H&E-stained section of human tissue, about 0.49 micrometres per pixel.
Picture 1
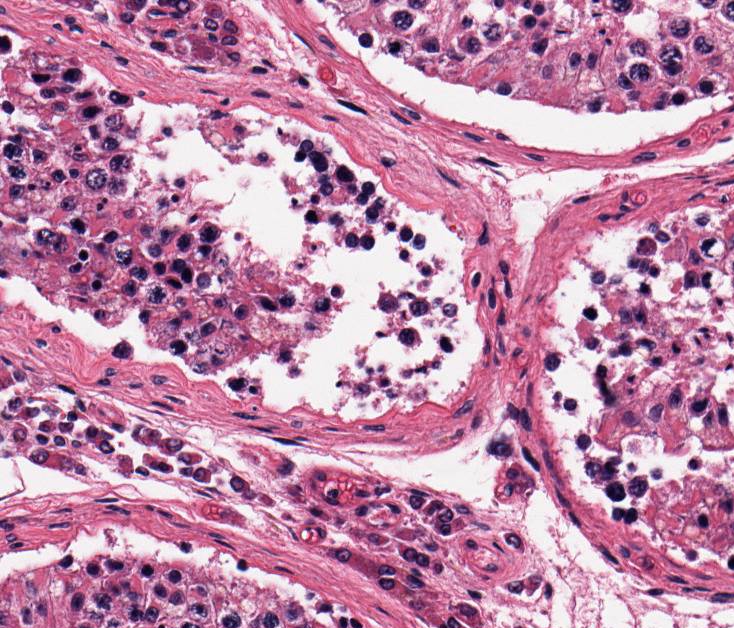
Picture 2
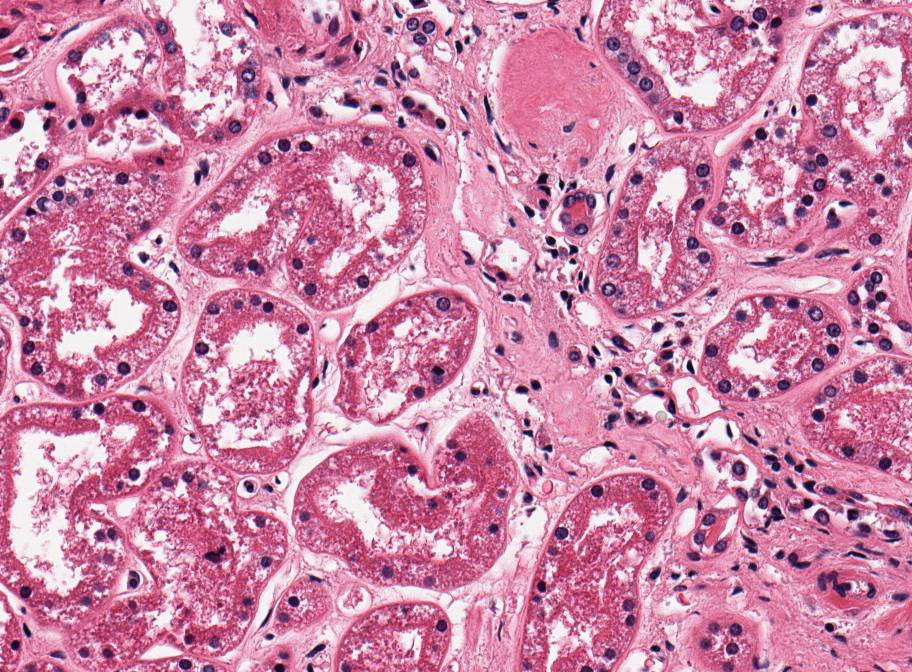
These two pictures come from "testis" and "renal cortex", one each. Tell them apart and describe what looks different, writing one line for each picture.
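Site of picture 1: testis. The tubules are lined by many layers of round cells rather than a single layer.
Site of picture 2: renal cortex. Each tubule is lined by a single layer of cuboidal cells whose round dark nuclei sit toward the base.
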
